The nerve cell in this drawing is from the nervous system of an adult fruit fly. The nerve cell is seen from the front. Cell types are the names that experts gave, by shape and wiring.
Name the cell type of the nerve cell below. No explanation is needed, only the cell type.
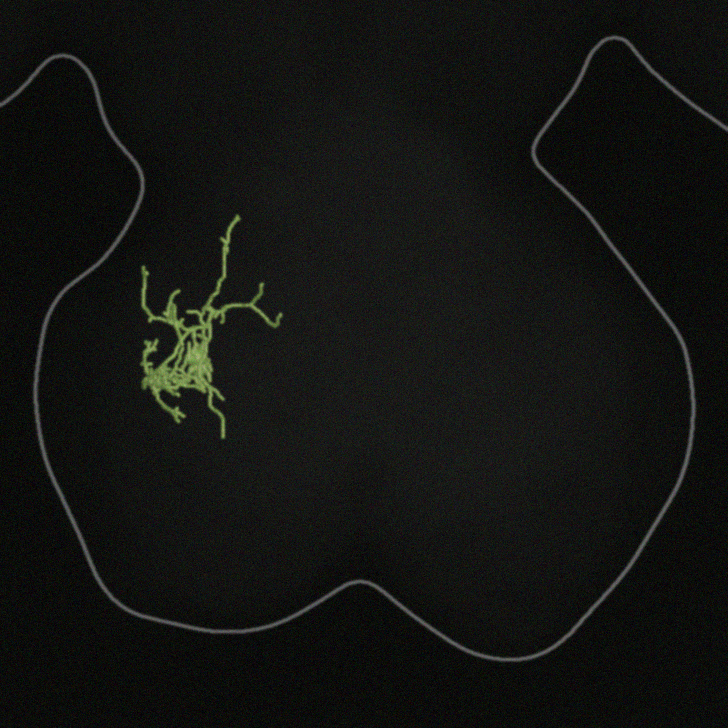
Acc. ti flexor MN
